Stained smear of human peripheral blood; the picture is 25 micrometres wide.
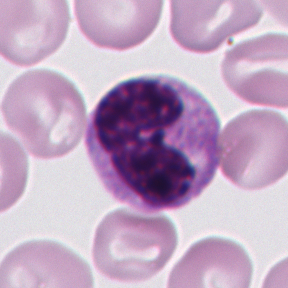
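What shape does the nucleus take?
Looking closely, a curved band about 11 by 8 micrometres, its indentation opening toward the right.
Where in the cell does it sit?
Toward the left side, it seems, leaving more cytoplasm on the right, with fine, faint lilac granules scattered throughout.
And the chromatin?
Coarse, clumped into dark purple masses.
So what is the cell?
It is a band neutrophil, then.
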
